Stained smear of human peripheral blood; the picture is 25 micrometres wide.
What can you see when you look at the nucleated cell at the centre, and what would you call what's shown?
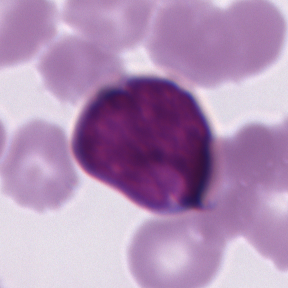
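Look first at the outline: it is smooth, with no projections. The nucleus is a single mass without lobes, and it fills about 90% of the cell's area. Around it, the cytoplasm makes only a very thin rim. You will find no vacuoles anywhere in the cell. This is a myeloblast.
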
